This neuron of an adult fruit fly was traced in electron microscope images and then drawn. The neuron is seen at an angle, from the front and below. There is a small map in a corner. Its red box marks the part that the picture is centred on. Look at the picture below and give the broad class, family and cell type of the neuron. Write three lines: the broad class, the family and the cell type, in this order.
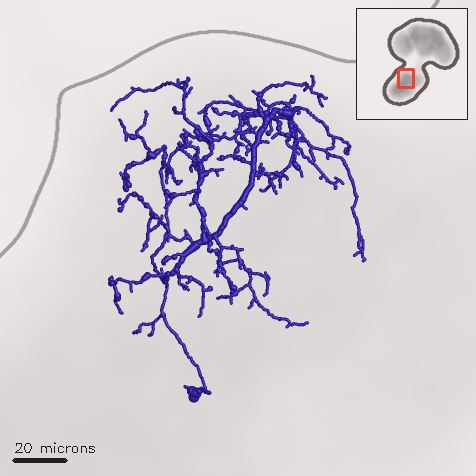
nerve-cord intrinsic neuron
hemilineage 04B
IN04B031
